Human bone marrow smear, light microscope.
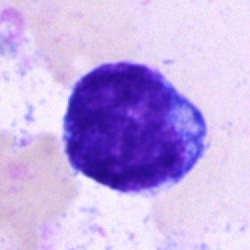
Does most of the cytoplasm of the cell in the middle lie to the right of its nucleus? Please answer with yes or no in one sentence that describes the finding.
Yes, in this cell the nucleus is positioned toward the left.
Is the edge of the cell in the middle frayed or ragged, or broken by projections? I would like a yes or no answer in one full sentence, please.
No, what this cell has is a smooth outline, not a rough one.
